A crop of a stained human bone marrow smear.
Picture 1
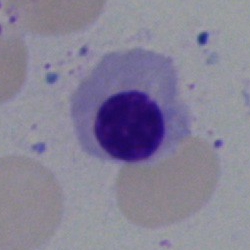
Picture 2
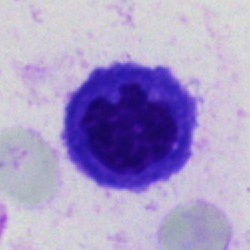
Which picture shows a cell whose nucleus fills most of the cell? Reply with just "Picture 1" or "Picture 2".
Picture 2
